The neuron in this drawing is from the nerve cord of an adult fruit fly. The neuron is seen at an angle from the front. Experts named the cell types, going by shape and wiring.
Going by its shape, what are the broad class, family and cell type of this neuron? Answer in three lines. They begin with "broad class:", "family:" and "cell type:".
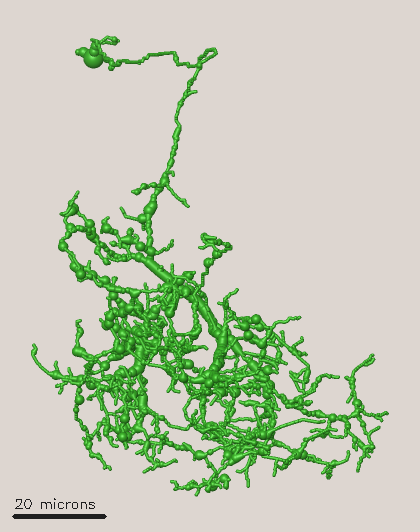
broad class: nerve-cord intrinsic neuron
family: hemilineage 03A
cell type: IN03A031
